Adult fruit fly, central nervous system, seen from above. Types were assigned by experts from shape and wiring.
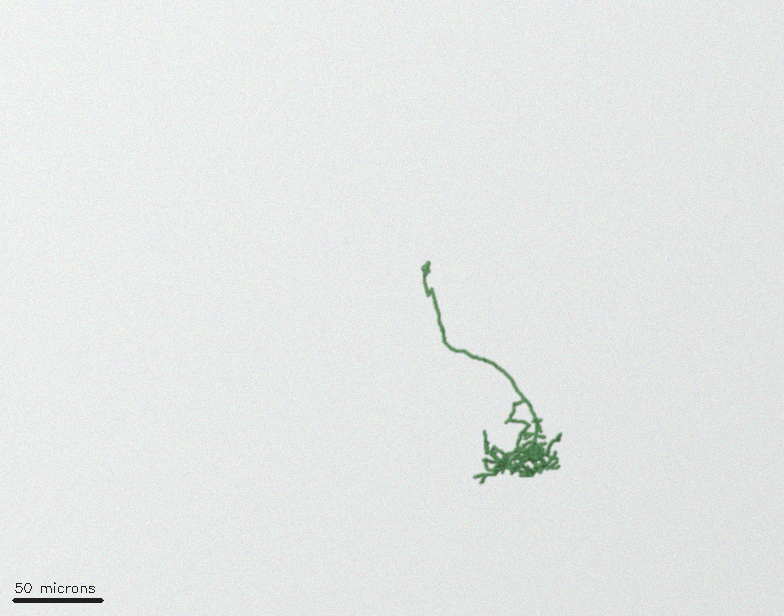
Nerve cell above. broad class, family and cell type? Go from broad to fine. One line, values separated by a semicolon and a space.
central-brain intrinsic neuron; hemilineage MX3; CB3740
